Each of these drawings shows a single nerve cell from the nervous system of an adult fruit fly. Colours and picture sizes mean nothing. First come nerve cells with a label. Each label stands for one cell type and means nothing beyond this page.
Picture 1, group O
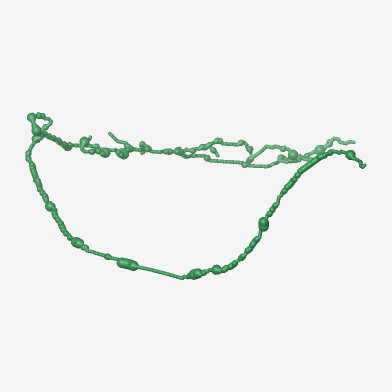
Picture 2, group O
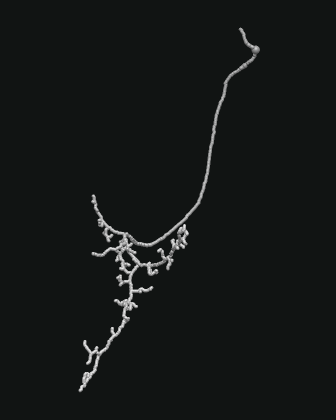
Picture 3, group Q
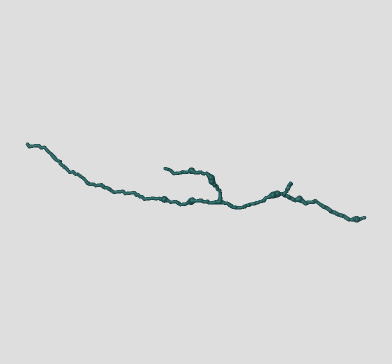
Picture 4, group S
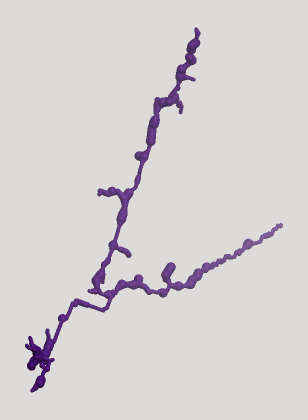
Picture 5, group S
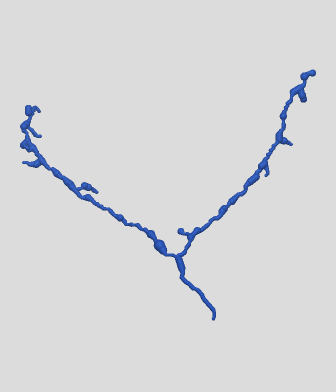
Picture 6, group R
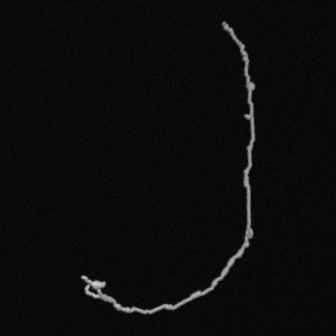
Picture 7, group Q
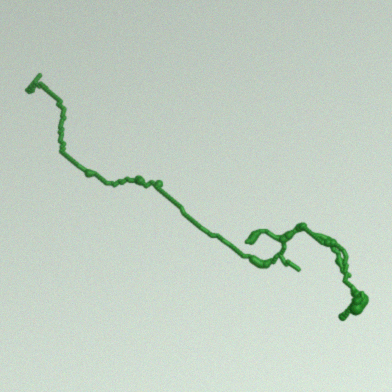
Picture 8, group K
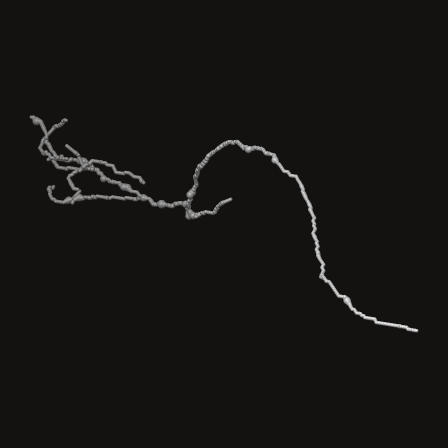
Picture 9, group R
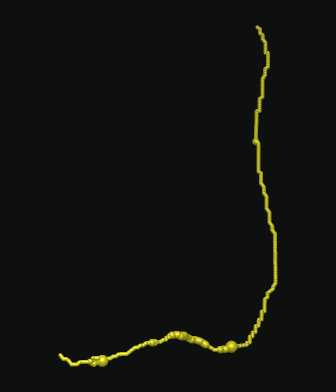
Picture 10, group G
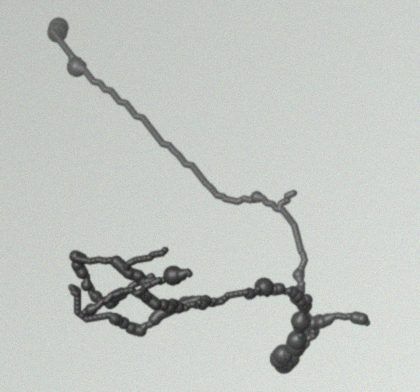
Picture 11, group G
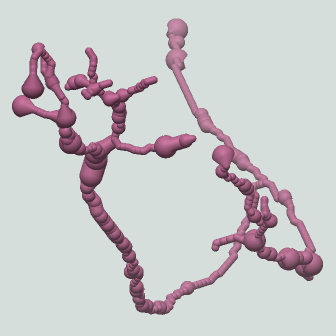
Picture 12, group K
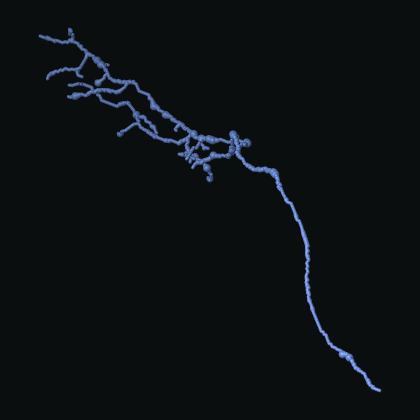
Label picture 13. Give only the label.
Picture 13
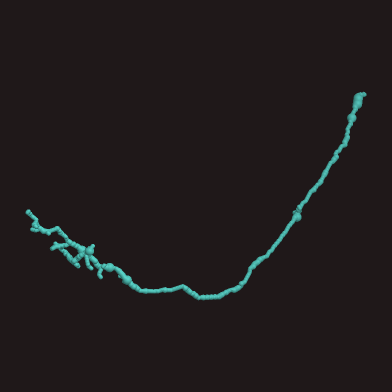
group R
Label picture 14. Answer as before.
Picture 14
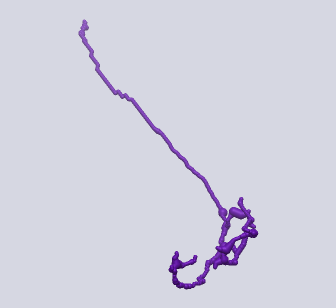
group Q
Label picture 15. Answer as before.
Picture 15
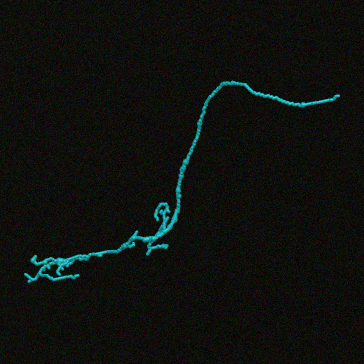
group K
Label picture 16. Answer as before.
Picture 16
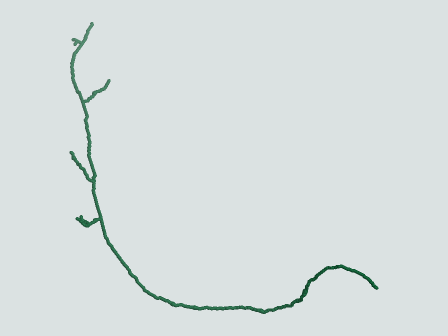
group O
